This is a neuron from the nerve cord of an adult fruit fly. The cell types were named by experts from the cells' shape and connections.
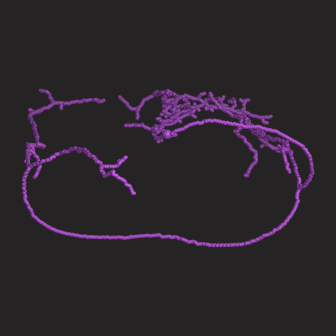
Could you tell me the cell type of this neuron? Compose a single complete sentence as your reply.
The cell type name IN19B085 applies to this neuron.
